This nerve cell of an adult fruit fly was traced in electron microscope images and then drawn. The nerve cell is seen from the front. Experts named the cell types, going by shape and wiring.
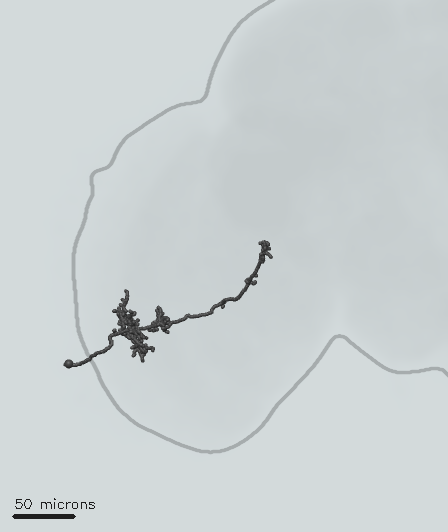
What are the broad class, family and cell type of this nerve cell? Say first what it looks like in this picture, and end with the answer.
From left to right in the picture it spans about 170 microns. As drawn here it is wider than it is tall. Its broad class is optic-lobe intrinsic neuron. Its family is Tm. It is of cell type Tm16.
